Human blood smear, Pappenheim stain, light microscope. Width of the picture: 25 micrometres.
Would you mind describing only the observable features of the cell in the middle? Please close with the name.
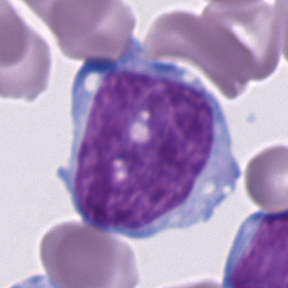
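Small blunt bulges run along the edge of this cell, making its outline irregular. Its cytoplasm forms a rim that is wider on the right than on the left. No granules are seen in that cytoplasm, though a few small clear vacuoles lie within it. The cell is a myeloblast.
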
